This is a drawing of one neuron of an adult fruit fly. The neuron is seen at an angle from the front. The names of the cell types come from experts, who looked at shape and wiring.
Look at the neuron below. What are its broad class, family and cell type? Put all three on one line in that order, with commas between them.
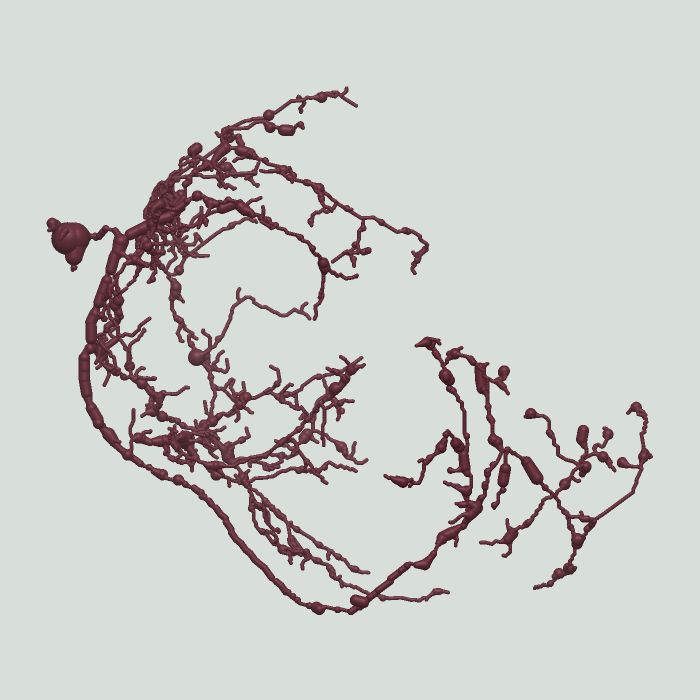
nerve-cord intrinsic neuron, hemilineage 01A, IN01A045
